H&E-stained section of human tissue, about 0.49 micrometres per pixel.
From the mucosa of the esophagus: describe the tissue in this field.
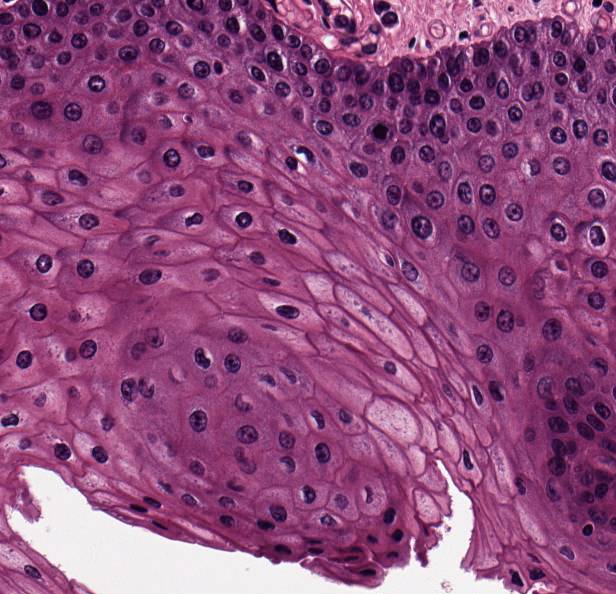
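Almost the whole field is stratified squamous epithelium, without glands. Notice how sharply outlined cell borders give it a mosaic-like pattern. At the bottom left, no anucleate keratin layer covers the surface. A narrow strip of paler pink connective tissue borders the epithelium at top centre.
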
